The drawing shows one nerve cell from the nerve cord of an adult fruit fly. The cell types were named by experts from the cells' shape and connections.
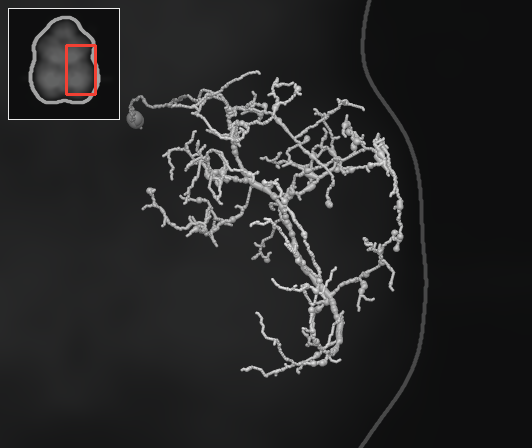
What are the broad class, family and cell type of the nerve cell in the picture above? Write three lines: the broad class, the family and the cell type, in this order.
nerve-cord intrinsic neuron
hemilineage 03A
IN03A060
